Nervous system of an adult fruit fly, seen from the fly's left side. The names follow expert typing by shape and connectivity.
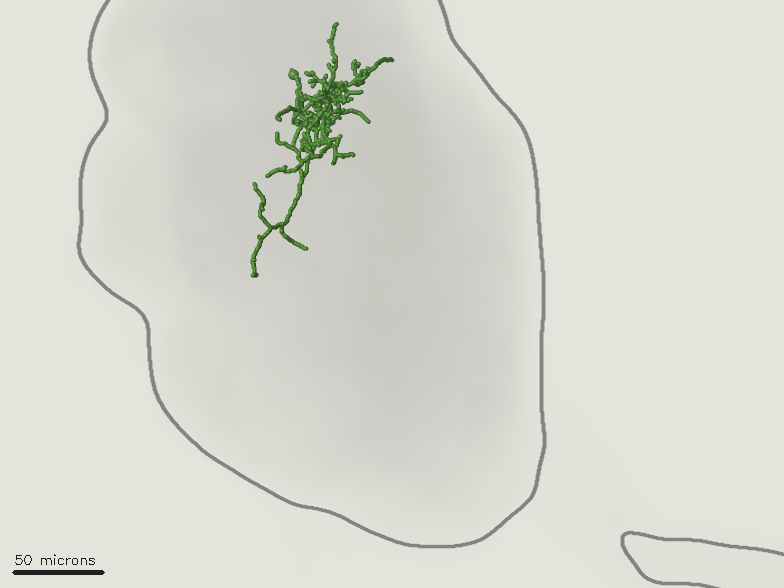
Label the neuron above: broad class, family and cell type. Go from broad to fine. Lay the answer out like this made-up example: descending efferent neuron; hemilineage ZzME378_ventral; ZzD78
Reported: central-brain intrinsic neuron; hemilineage VLPl4_dorsal; AVLP013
